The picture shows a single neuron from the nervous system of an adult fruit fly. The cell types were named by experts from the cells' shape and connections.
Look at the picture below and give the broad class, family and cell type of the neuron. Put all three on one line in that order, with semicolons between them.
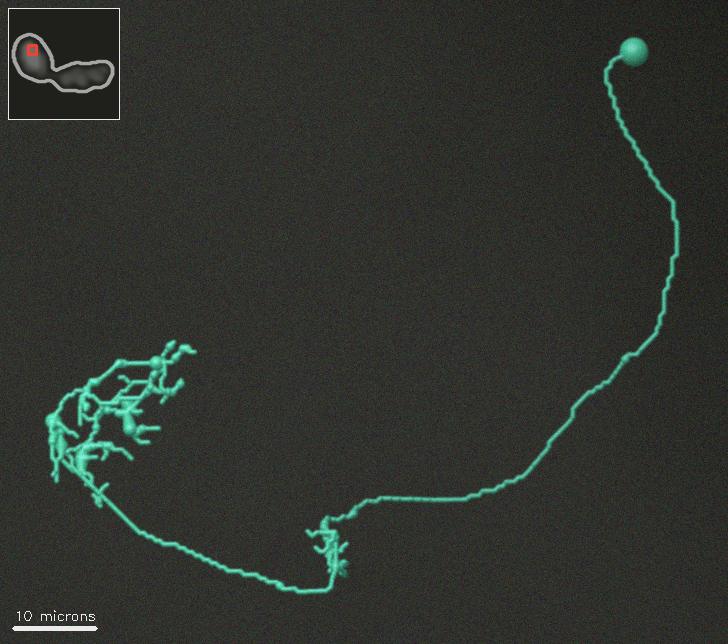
central-brain intrinsic neuron; class CX; vDeltaK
